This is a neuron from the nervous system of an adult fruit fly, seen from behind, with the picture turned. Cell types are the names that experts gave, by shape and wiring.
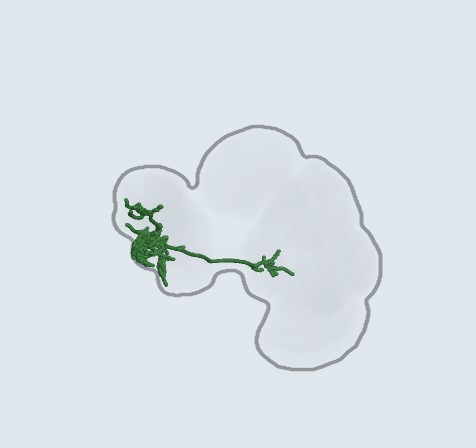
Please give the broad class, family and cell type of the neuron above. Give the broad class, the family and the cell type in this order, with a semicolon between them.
ascending neuron; hemilineage 05B; AN05B100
